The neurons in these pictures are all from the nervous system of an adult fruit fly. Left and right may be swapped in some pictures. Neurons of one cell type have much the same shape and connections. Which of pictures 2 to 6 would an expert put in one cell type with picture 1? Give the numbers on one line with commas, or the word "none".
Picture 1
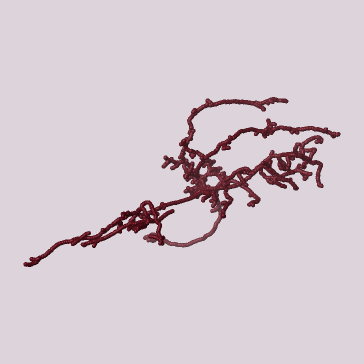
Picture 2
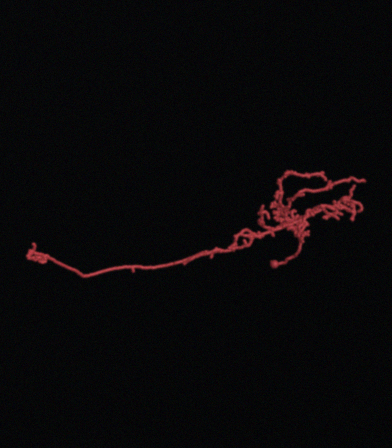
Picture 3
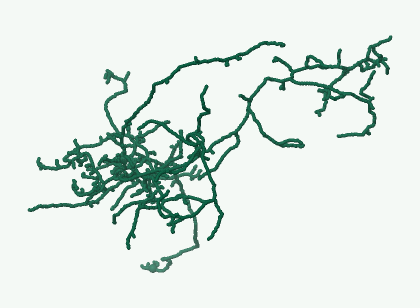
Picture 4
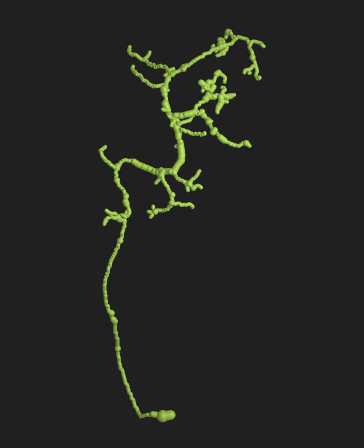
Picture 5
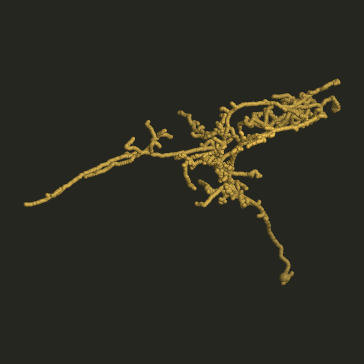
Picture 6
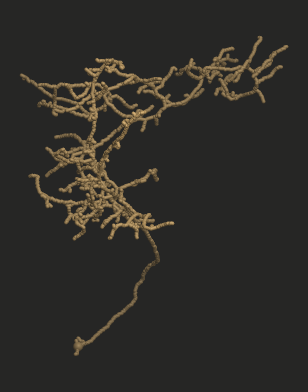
2, 3, 5, 6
